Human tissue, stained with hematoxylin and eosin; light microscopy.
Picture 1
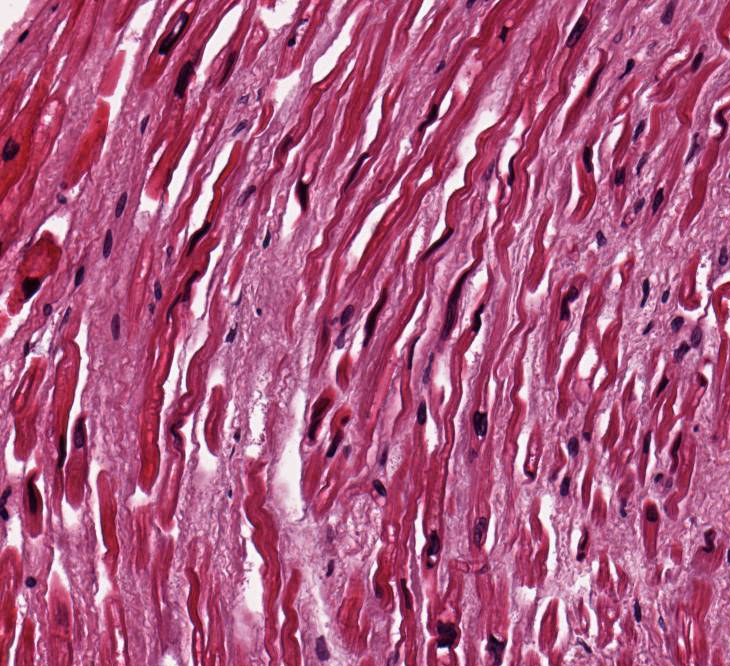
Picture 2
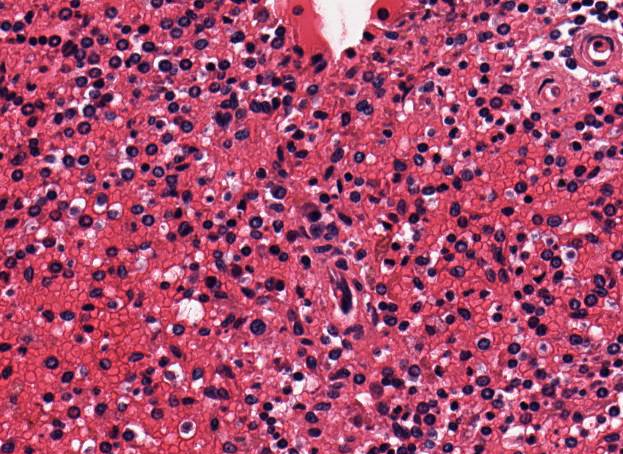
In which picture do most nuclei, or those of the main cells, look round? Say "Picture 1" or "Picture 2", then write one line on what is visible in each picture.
Picture 2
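In picture 1: Dark, elongated nuclei lie within the fibres, aligned with their length.
In picture 2: Small nucleated cells with round, dark-staining nuclei are scattered fairly evenly across the whole field.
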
